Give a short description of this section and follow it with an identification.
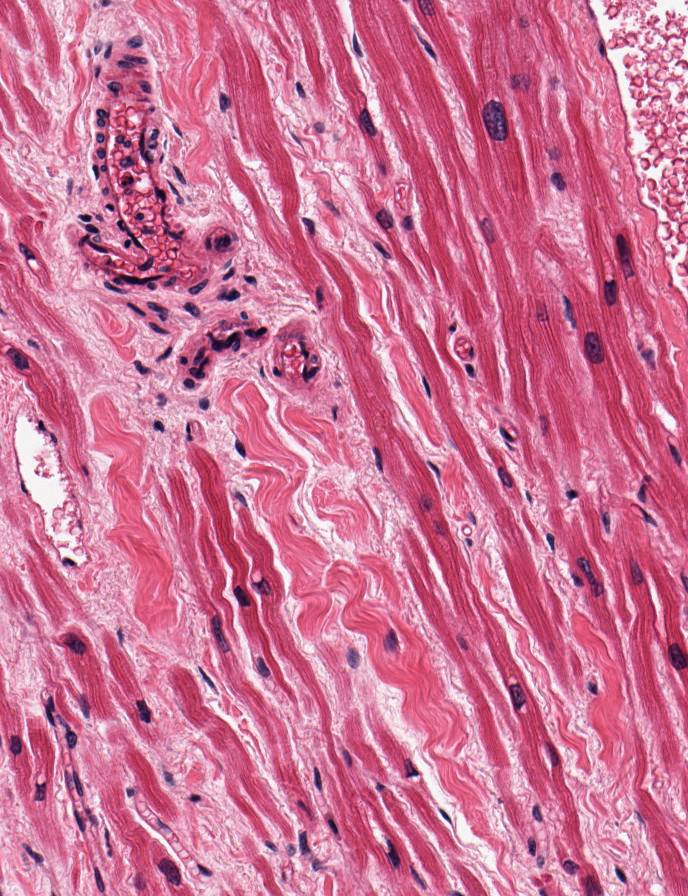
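Muscle fibres contain a single oval nucleus placed centrally within the fibre rather than at its edge. Between the fibres in the centre and left of the field lie paler pink, wavy bundles of collagen. In the connective tissue of the upper left are small blood vessels containing red blood cells. Fat cells are absent throughout the field. The tissue is atrial appendage of the heart.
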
